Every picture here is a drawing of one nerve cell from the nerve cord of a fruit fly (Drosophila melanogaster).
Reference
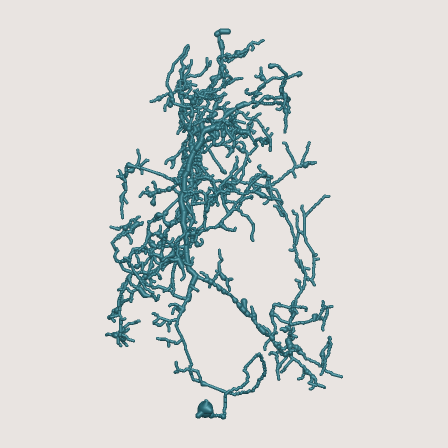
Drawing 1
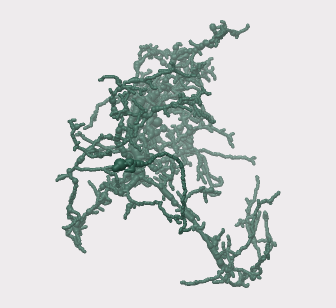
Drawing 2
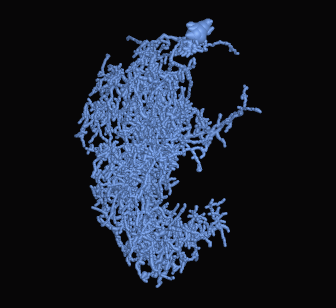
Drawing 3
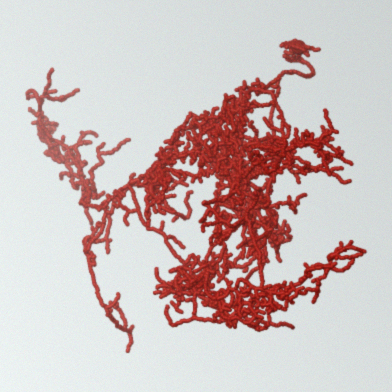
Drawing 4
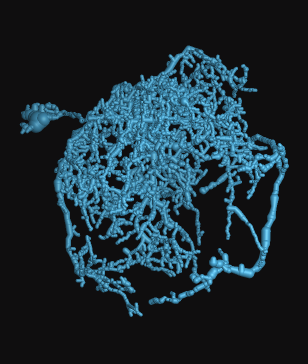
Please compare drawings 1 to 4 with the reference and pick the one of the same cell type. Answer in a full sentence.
The nerve cell in drawing 1 is of the same cell type.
